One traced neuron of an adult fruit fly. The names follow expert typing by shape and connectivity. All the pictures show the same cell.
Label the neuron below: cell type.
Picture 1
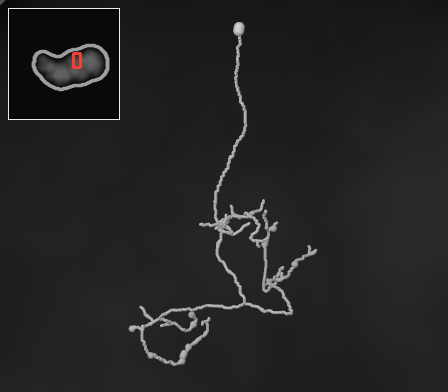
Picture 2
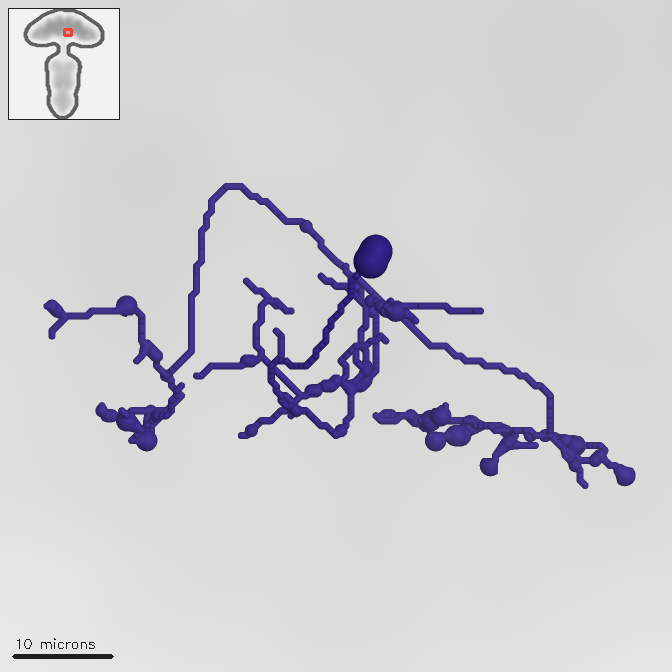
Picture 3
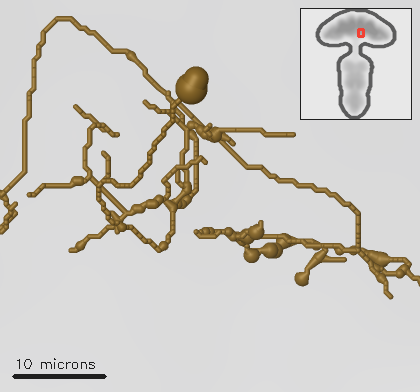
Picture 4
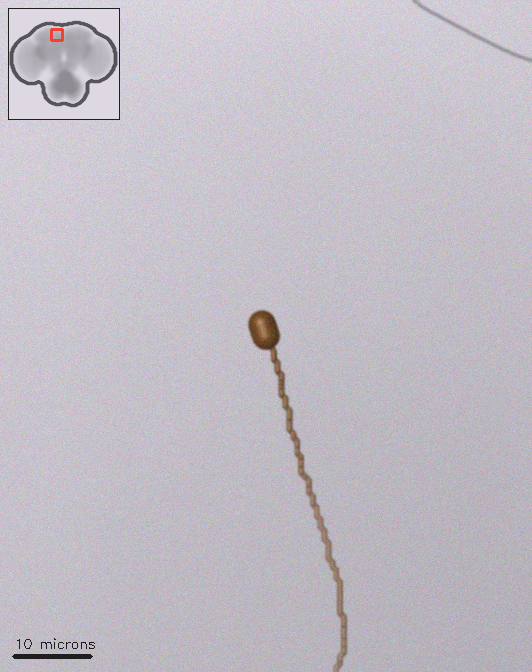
PS153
